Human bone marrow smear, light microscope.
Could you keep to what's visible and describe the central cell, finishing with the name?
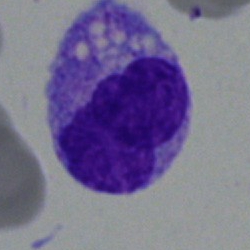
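Nucleus fills the lower and right part of the cell; cytoplasm lies mainly above and to the left. Nuclear outline irregular, with an indentation giving a folded look. Cytoplasm moderate in amount, mottled bluish purple. Several small, round, clear vacuoles in the upper cytoplasm. Cell: monocyte.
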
